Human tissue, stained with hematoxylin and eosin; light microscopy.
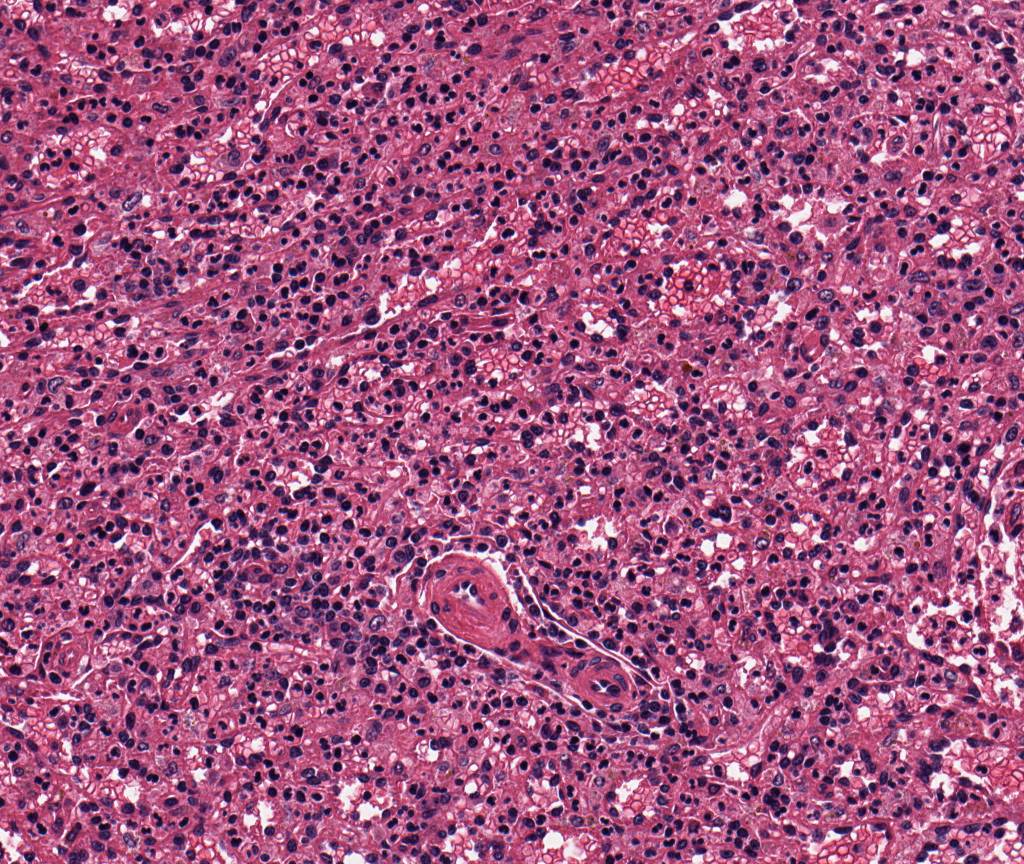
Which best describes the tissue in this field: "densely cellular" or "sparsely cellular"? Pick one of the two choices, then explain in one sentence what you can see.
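Densely cellular. The whole field is a diffuse, densely cellular sheet with no glands, tubules or follicles.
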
